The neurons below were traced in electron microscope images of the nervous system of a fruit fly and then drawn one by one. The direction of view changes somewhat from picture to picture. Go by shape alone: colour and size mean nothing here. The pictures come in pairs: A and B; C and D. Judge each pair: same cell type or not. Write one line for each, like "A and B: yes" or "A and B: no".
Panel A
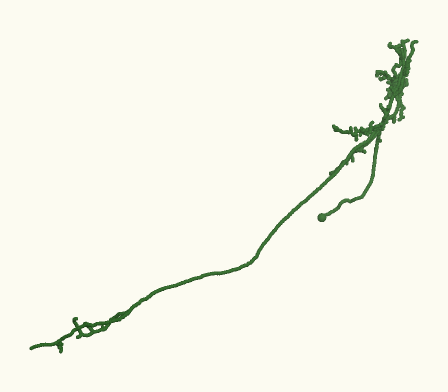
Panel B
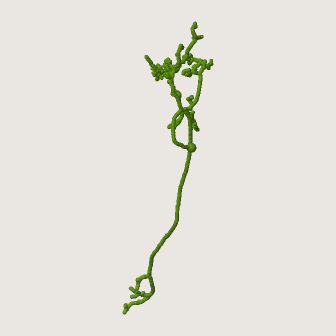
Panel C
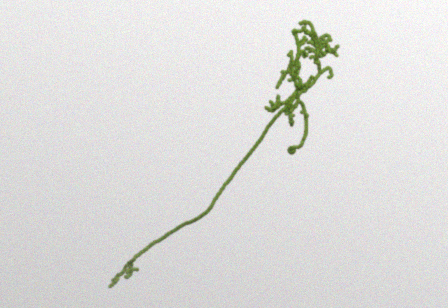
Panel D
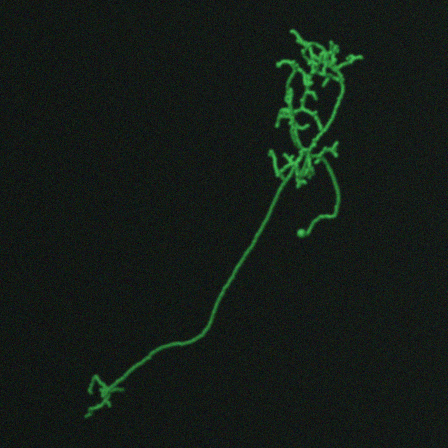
A and B: no
C and D: yes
